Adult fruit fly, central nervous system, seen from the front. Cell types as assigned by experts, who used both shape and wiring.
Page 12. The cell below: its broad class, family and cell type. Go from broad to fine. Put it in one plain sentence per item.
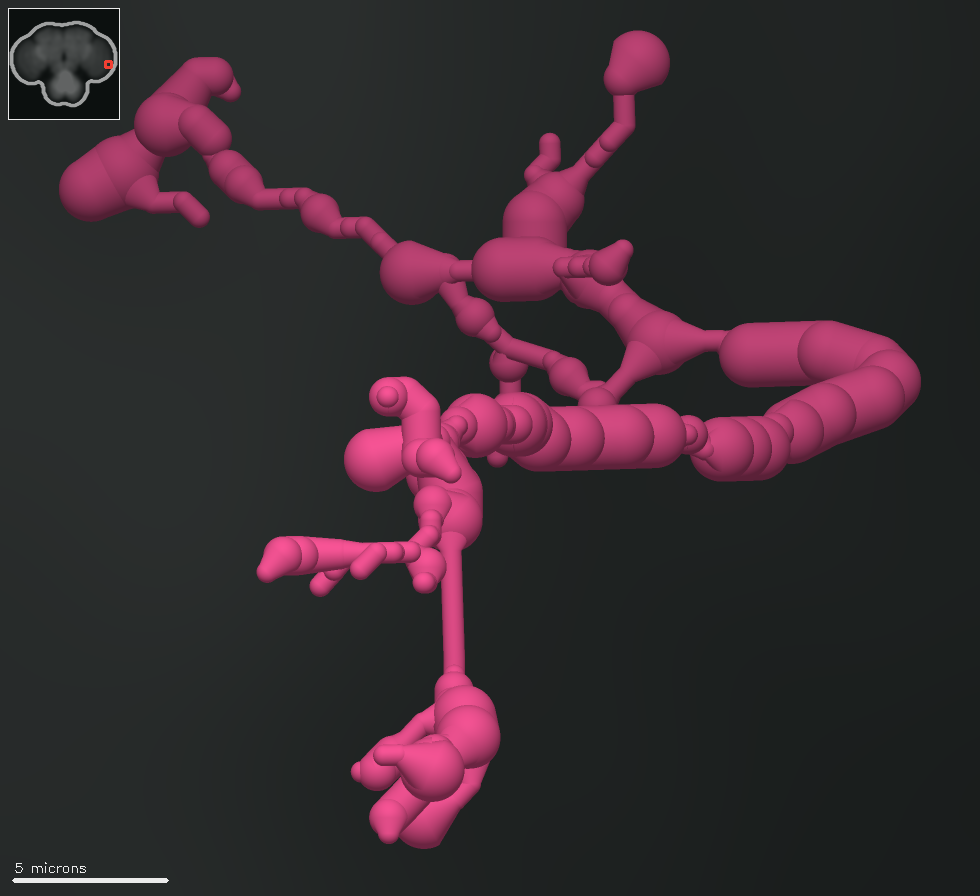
An optic-lobe intrinsic neuron of the L family, type L4.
